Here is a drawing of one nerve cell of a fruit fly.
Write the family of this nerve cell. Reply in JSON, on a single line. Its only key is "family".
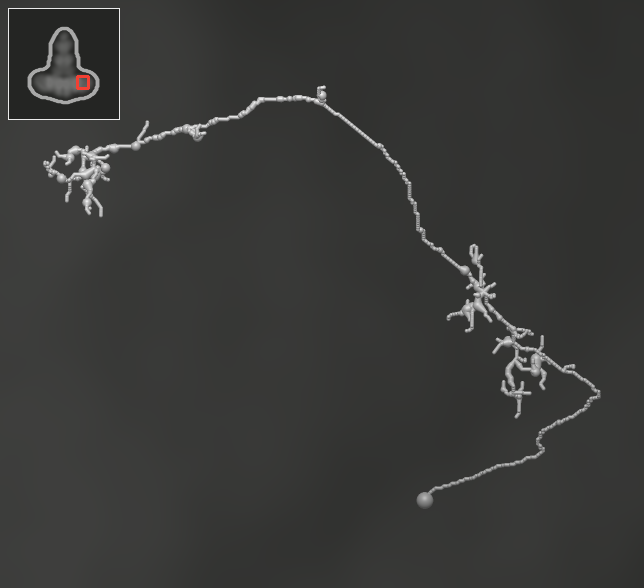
{"family": "Tm"}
